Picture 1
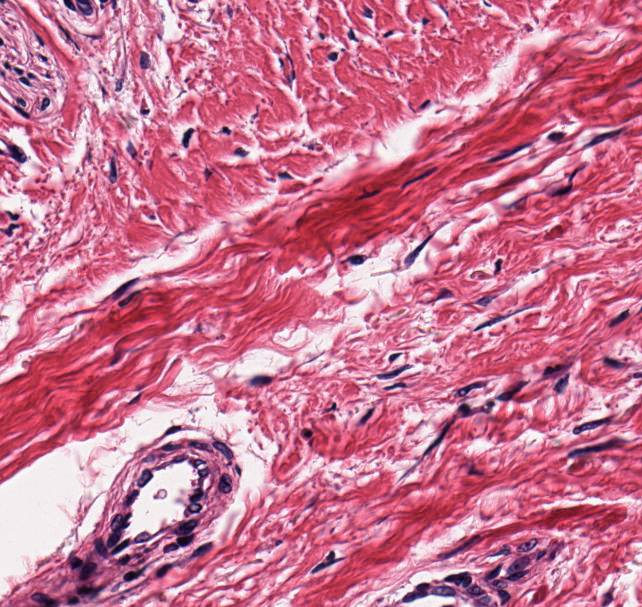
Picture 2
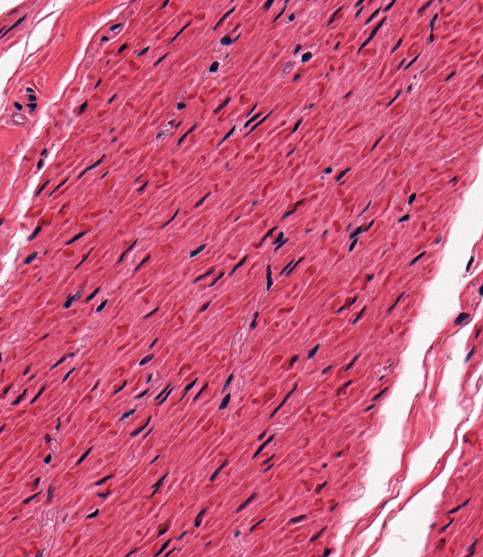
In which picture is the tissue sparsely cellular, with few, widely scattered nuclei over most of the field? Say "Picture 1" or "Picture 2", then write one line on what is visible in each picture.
Picture 1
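Picture 1: Nuclei are sparse compared with the amount of fibre.
Picture 2: A broad band of densely packed spindle-shaped cells fills most of the field and runs obliquely from lower left to upper right.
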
